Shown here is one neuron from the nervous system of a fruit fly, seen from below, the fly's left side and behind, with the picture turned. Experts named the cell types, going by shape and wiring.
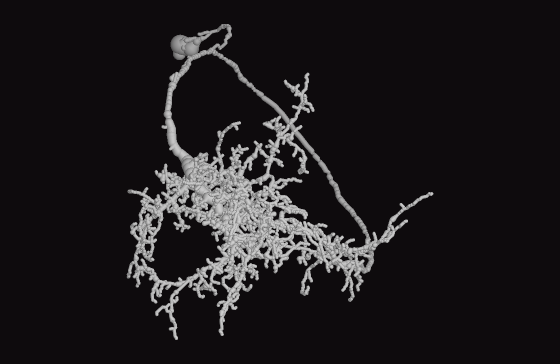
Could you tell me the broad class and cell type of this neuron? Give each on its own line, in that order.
central-brain intrinsic neuron
PLP034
